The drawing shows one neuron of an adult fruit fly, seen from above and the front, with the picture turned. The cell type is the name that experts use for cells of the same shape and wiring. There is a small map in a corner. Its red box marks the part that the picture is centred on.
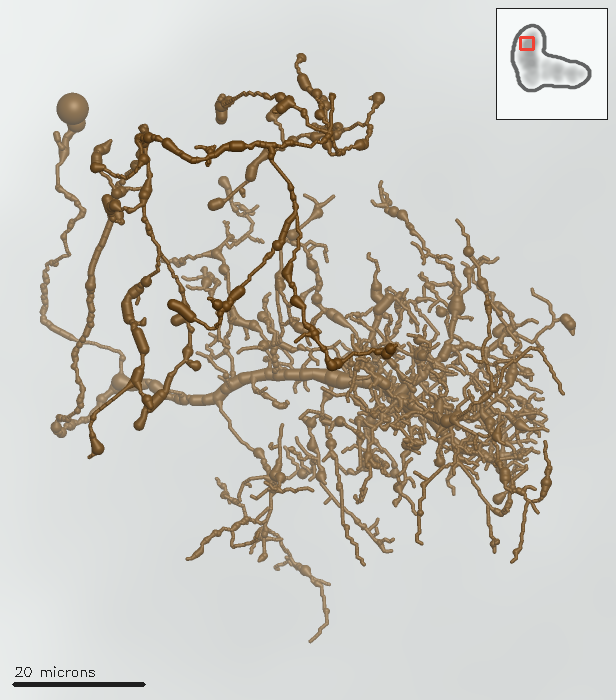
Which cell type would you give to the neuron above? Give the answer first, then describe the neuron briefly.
It is of cell type PVLP139. It is a central-brain intrinsic neuron. Its cell body lies at the upper left of the picture. By the scale bar it is about 90 microns tall in this view. More than a hundred branch ends can be seen.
